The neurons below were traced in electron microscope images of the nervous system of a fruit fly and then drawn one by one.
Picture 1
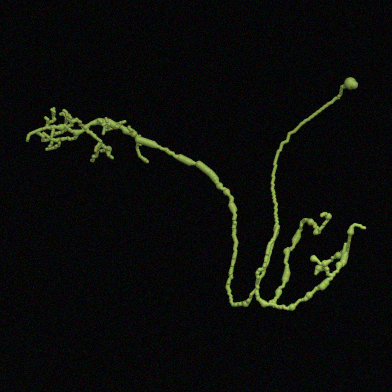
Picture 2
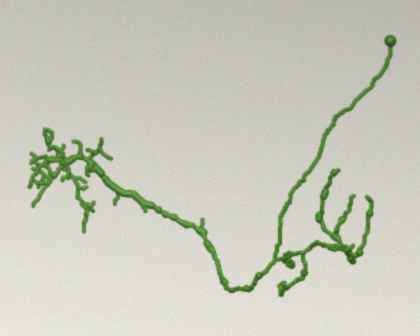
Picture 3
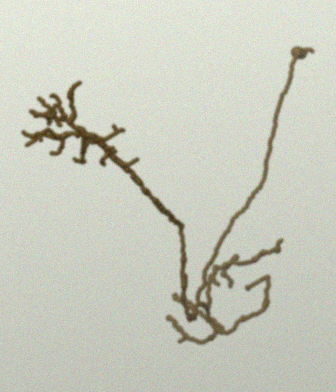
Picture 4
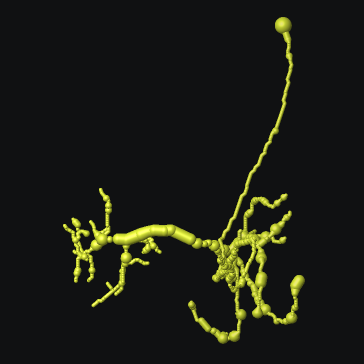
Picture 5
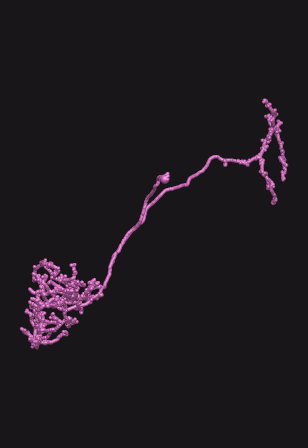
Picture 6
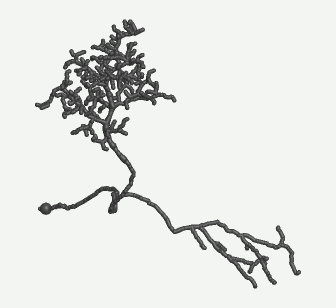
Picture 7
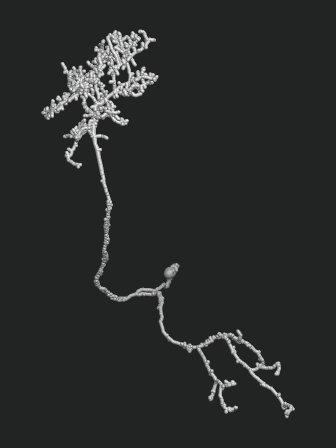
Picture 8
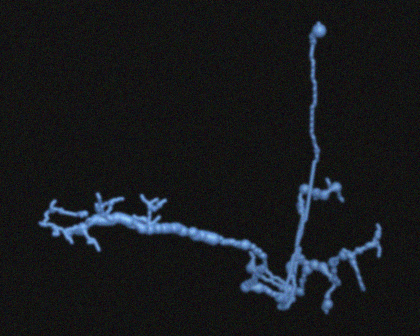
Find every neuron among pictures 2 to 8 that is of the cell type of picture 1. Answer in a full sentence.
Picture 2, picture 3, picture 4 and picture 8 are of the same cell type.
